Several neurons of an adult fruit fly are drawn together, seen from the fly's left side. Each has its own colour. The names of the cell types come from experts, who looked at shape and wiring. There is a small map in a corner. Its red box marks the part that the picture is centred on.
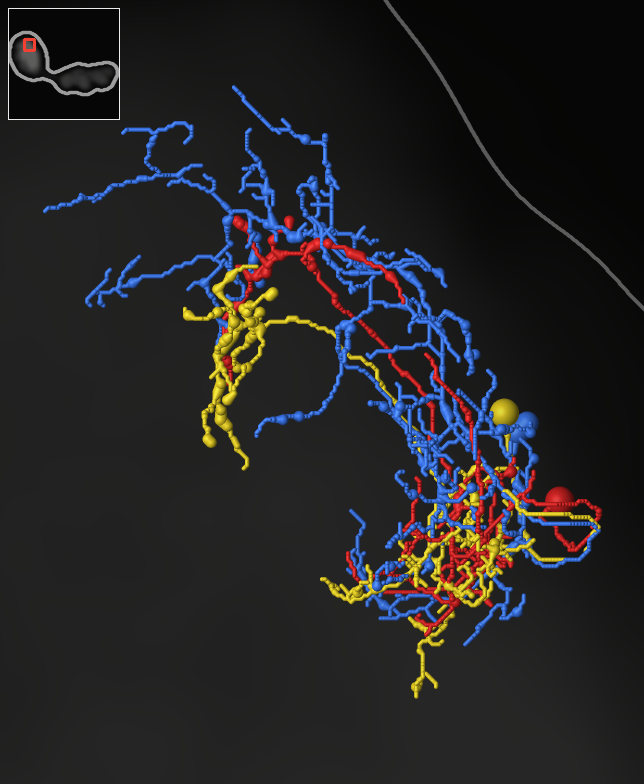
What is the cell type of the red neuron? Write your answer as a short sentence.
The cell type is LHPV4i3.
